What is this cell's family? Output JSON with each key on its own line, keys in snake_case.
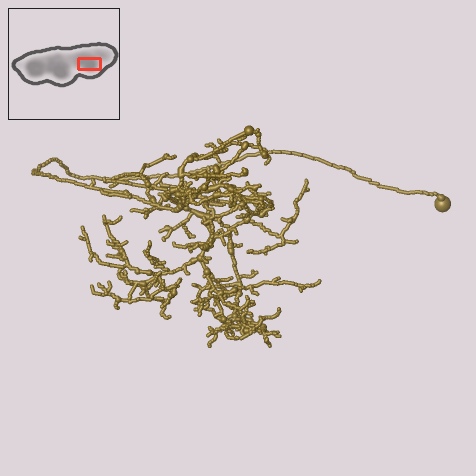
{
 "family": "hemilineage 12B"
}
